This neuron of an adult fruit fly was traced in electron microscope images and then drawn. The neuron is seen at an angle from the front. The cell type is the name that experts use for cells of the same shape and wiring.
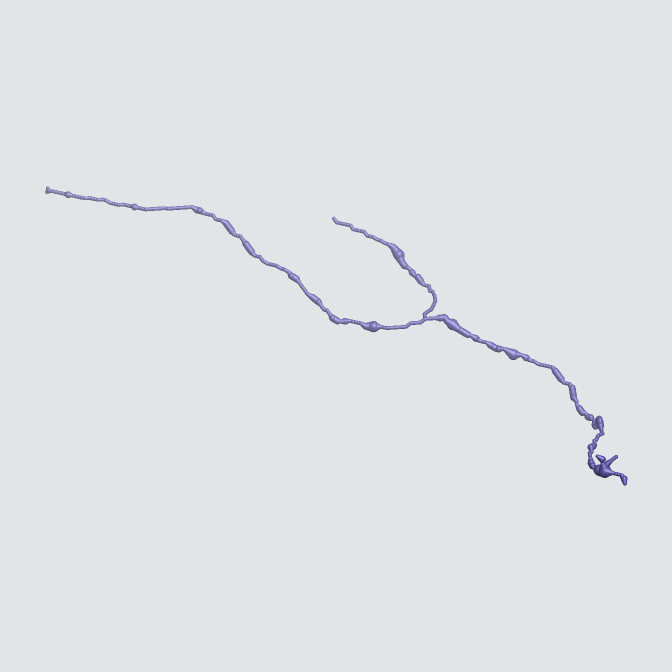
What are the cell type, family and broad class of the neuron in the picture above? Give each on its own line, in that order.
LgLG7
class gustatory
sensory neuron entering the nerve cord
